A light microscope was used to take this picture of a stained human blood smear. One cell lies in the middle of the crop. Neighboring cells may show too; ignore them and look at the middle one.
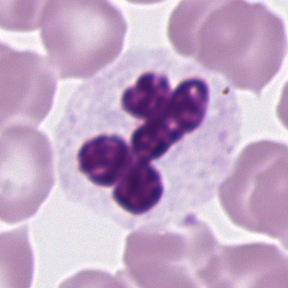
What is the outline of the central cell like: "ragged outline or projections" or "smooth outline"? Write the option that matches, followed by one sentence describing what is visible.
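Smooth outline. The cell outline is round and smooth.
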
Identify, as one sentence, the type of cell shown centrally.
The cell at the middle of the frame should be recorded as a segmented neutrophil.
